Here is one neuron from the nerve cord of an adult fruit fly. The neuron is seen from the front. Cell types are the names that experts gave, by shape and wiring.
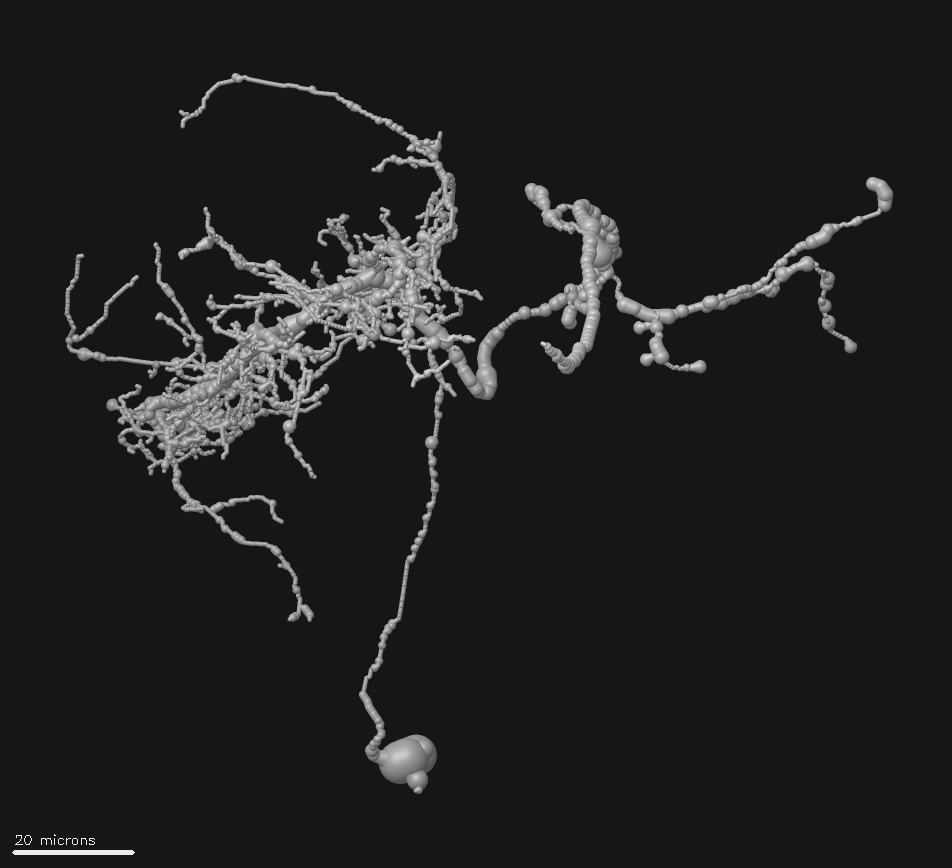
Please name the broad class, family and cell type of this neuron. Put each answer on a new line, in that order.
ascending neuron
hemilineage 06B
AN06B026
